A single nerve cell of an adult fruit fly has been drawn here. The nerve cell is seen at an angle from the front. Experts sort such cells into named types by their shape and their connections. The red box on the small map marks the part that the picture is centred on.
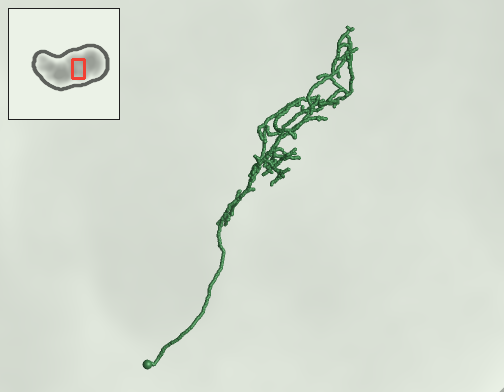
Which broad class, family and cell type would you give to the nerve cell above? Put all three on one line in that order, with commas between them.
central-brain intrinsic neuron, hemilineage LALa1_anterior, LAL071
